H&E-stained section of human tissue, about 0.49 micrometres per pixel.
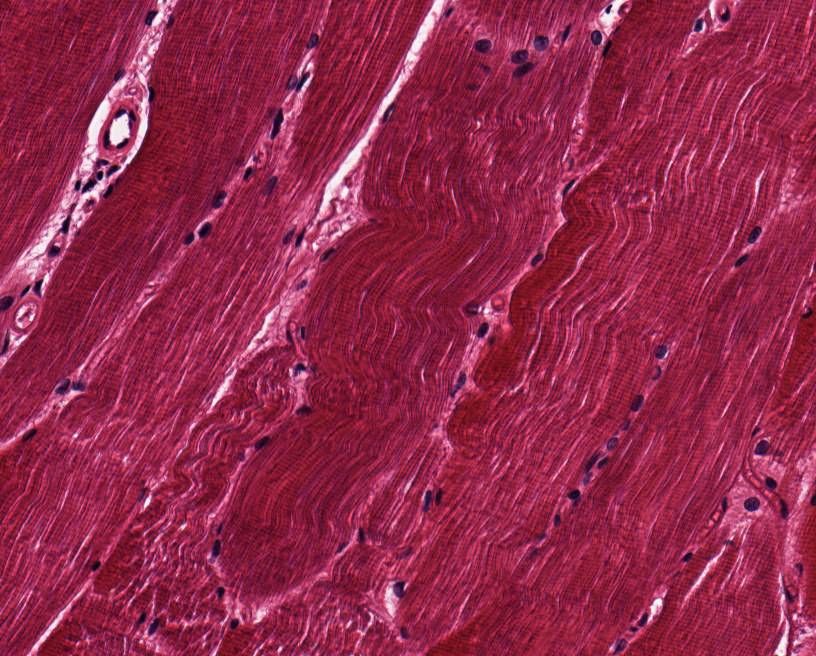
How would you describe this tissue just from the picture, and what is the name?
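Each fibre is broad and unbranched, and no cross-bands join neighbouring fibres end to end. The fibre cytoplasm takes up eosin as a deep pink-red. Dark, flattened, elongated muscle nuclei sit at the edges of the fibres, not in their centres. Thin pale strands of connective tissue between the fibres carry small vessels; one near the upper left has a round open lumen. The tissue is skeletal muscle.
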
